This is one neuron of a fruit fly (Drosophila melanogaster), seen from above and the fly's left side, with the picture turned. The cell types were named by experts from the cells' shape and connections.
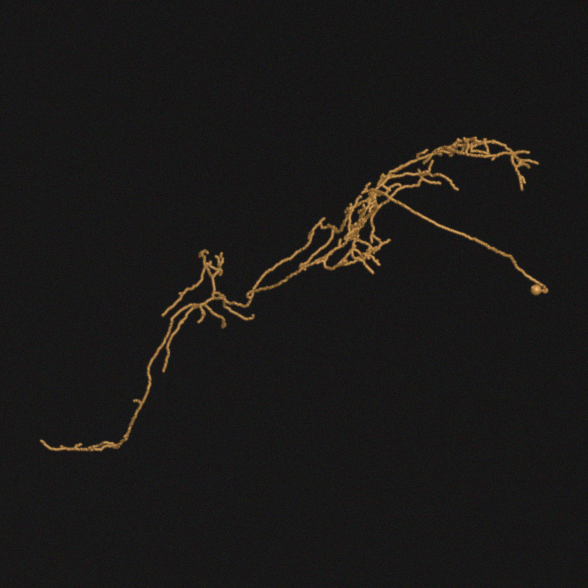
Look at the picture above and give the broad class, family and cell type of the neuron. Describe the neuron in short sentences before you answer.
Its cell body lies on the right of the picture. Dozens of branch ends can be seen. Its broad class is central-brain intrinsic neuron. The family is hemilineage SLPav2. The cell type is CL012.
